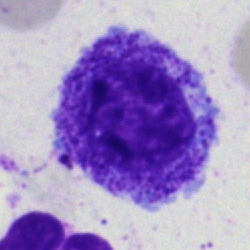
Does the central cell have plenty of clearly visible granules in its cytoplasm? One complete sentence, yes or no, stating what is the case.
Yes, granules are visible in large numbers in its cytoplasm.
